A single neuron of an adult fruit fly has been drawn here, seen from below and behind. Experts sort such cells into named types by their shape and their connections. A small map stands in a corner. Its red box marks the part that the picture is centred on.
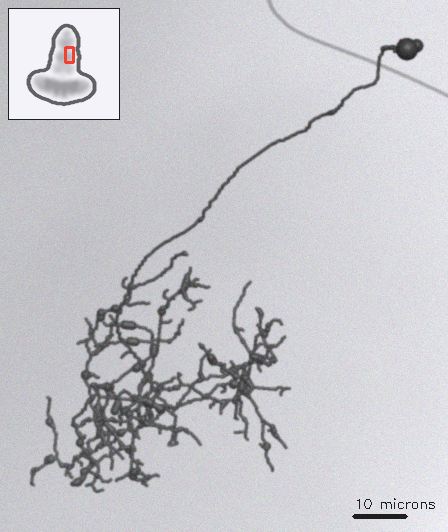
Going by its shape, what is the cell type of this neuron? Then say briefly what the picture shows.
Its cell type is IN01B053. This is a nerve-cord intrinsic neuron. The cell body can be seen at the upper right of the picture. By the scale bar it is about 90 microns tall in this view. The picture shows dozens of branch ends.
